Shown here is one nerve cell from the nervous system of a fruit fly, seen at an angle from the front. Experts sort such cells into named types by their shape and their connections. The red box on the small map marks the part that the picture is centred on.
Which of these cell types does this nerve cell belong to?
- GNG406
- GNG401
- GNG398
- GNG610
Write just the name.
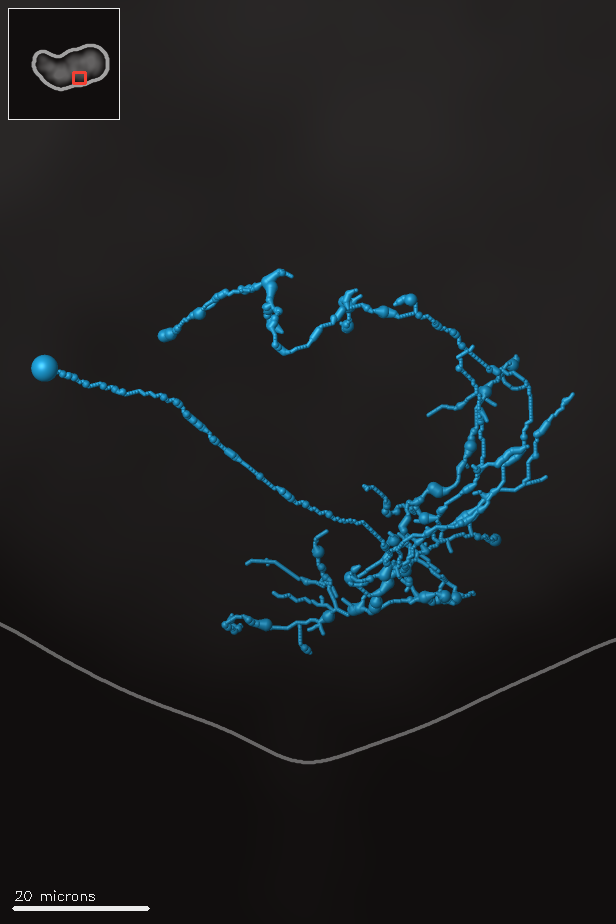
GNG610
